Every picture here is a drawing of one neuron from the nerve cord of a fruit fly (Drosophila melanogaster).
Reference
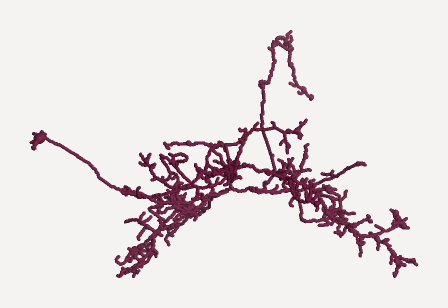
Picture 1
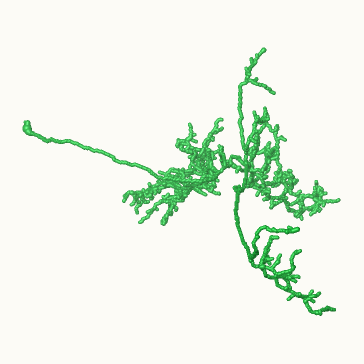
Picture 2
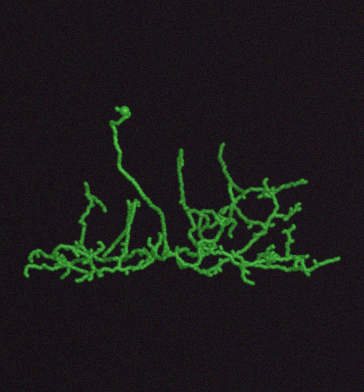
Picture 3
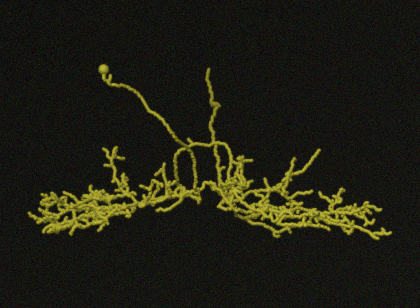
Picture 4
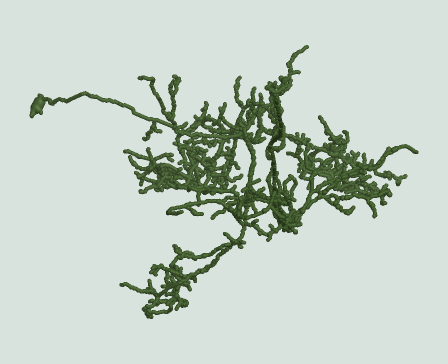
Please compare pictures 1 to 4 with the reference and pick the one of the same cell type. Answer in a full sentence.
The neuron in picture 3 is of the same cell type.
